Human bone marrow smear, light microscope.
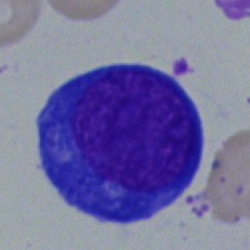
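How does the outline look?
Smooth, and roughly round.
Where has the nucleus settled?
Off-centre, toward the upper right of the cell.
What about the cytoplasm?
A wide rim, broadest on the lower left, with a paler zone running along the lower left edge of the nucleus.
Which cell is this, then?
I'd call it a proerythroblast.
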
